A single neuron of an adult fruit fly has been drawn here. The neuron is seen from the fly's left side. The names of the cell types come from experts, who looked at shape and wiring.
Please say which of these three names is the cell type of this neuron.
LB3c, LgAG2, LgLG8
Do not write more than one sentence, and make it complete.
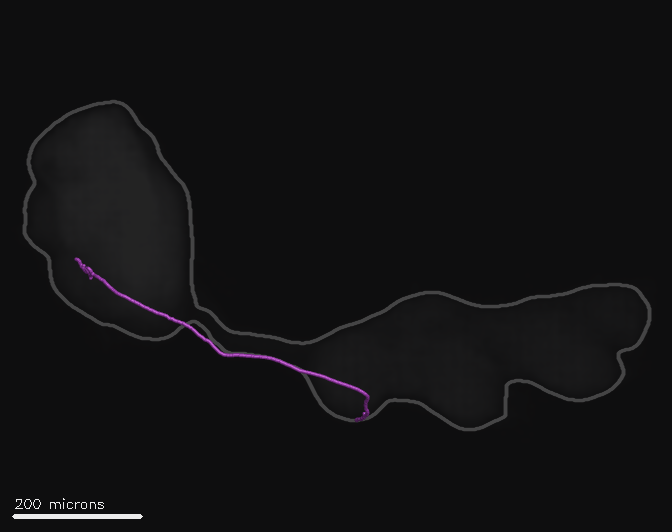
This neuron is categorized as cell type LgAG2.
